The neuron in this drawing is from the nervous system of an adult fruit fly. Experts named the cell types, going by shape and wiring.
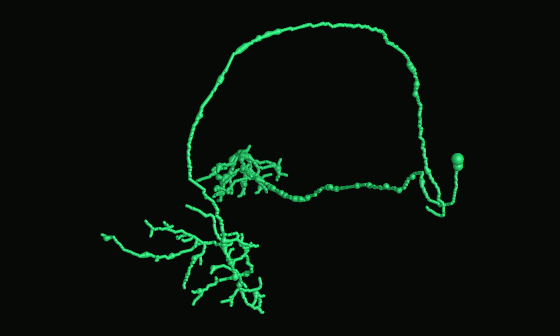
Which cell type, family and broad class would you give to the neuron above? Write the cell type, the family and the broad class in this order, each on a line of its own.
LC9
hemilineage VPNd3
visual projection neuron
